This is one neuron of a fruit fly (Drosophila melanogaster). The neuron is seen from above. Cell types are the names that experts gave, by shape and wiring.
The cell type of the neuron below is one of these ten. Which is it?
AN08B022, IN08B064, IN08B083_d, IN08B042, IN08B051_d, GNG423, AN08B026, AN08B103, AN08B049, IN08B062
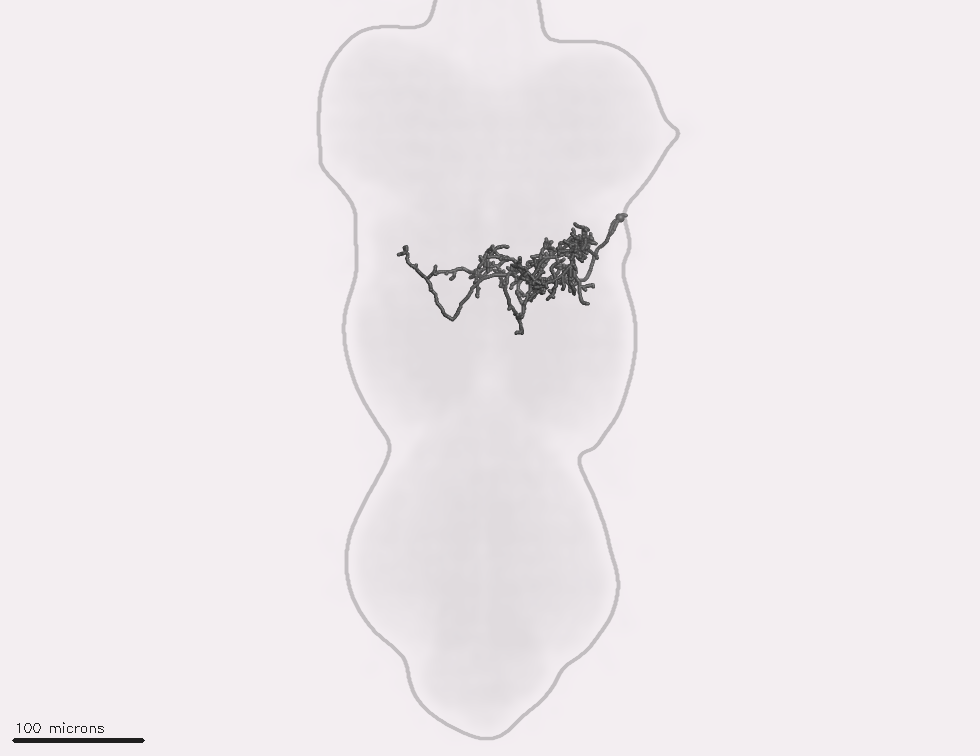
IN08B051_d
